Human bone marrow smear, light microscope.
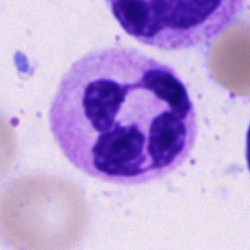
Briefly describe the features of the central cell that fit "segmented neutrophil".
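Lobes: separate, set in a ring around a pale central space. Chromatin: dark purple, coarsely clumped. Cytoplasm: plentiful, pale pinkish-lilac.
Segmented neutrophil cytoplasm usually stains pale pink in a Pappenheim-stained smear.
Granules: only fine and faint.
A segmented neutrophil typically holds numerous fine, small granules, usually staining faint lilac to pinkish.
Cytoplasm colour and granules both agree with segmented neutrophil.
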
